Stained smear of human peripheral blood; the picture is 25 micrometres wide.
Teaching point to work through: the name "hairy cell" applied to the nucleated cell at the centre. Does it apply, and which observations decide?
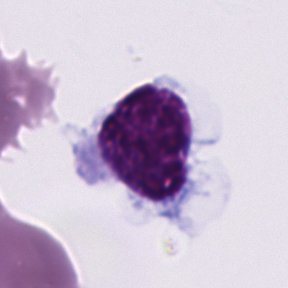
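The name hairy cell is correct for the nucleated cell at the centre. The deciding feature is the cytoplasm, which is very pale blue and shows no granules.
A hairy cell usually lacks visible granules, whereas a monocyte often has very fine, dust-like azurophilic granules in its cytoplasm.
The granule-free cytoplasm therefore supports hairy cell and argues against monocyte. No distinct nucleolus is seen, and this point does not count against monocyte.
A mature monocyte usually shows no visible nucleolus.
The chromatin is dark purple and coarsely clumped, and on the upper left the nucleus comes nearly to the cell edge. A red cell with a spiky, crenated edge lies to the upper left without touching the cell.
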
